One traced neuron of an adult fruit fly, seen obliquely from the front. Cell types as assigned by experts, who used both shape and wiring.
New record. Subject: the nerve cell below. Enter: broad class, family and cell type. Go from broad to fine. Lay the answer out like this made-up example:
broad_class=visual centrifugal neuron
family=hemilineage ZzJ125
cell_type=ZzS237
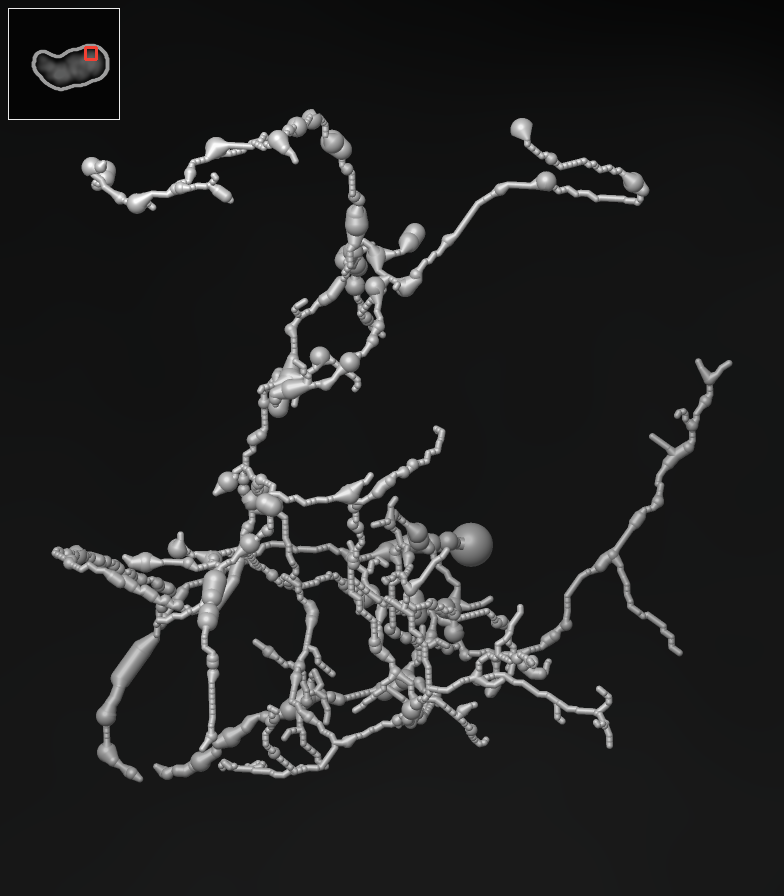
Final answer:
broad_class=central-brain intrinsic neuron
family=hemilineage LHp3
cell_type=LHPV5j1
